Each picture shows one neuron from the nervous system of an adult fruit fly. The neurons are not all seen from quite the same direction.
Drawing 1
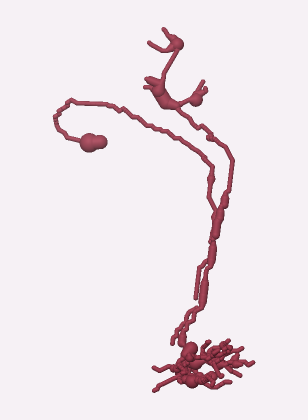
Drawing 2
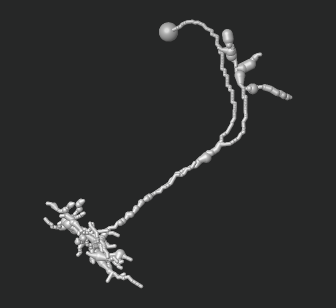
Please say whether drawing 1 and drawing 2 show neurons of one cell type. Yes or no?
yes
